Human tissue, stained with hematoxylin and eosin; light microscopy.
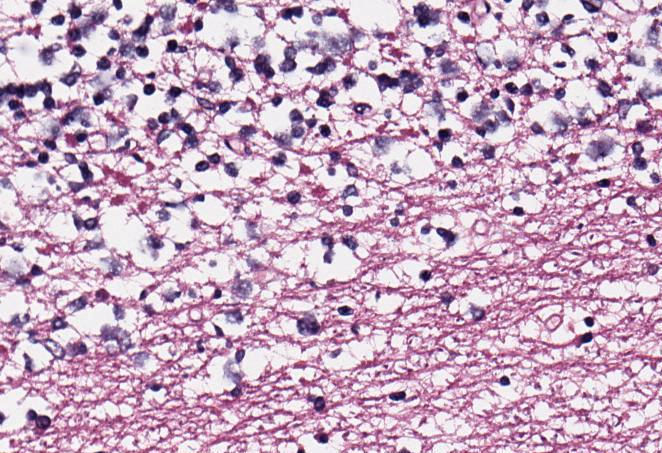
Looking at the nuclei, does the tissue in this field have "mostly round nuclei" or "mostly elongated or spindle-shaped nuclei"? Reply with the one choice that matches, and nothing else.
Mostly round nuclei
